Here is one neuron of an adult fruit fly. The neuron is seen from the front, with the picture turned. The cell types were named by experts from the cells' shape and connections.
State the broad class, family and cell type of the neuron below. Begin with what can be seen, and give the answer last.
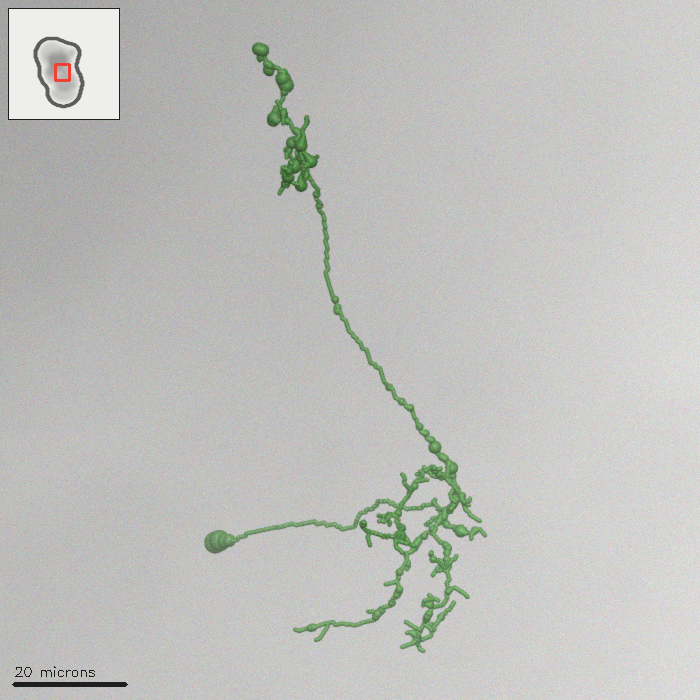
By the scale bar it is about 110 microns tall in this view. The picture shows dozens of branch ends. Its broad class is central-brain intrinsic neuron. The family is hemilineage DM6_posterior. It is of cell type CB1556.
